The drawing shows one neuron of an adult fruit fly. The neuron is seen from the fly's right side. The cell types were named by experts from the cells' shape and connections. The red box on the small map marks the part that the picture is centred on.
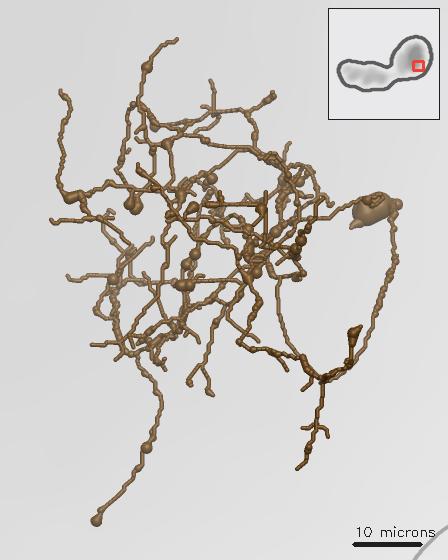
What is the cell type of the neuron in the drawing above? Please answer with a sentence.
The cell type is GNG255.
